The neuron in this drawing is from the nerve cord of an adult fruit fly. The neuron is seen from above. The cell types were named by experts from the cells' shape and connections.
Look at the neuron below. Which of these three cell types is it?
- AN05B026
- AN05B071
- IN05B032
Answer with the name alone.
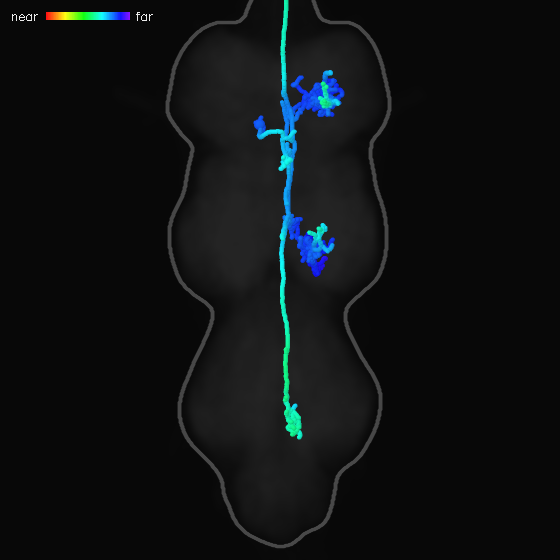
AN05B026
